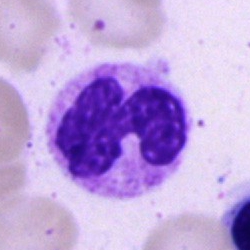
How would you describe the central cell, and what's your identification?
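See how a deep notch cuts into the nucleus from below? Its chromatin is dark purple and coarsely clumped, and the pale pinkish-lilac cytoplasm carries fine, faint granules. That's a segmented neutrophil.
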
